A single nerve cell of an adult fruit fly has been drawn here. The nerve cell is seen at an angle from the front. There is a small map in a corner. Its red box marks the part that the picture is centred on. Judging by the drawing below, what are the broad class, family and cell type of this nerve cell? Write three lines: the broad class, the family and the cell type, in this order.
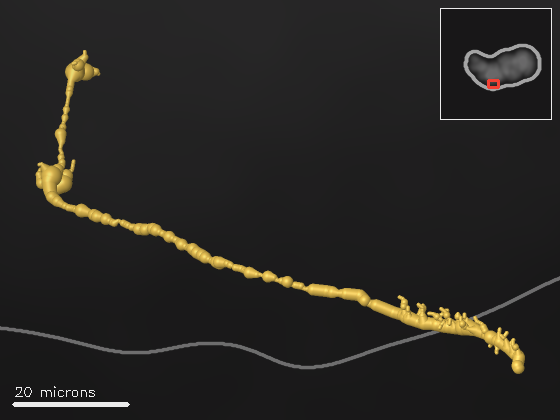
optic-lobe intrinsic neuron
L
L1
